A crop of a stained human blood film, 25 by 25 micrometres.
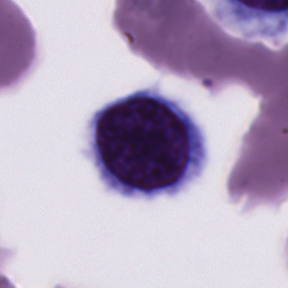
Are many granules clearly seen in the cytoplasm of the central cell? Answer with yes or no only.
No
